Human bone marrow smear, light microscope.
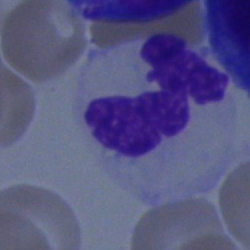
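Segmented neutrophil, the cell in the middle of a stained human bone marrow smear viewed with the light microscope. Its nucleus forms two main masses, one upper right and one lower left, joined in the middle. The chromatin is dark purple and coarsely clumped, and no nucleoli are visible. The cytoplasm is very pale, almost colourless grey.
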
